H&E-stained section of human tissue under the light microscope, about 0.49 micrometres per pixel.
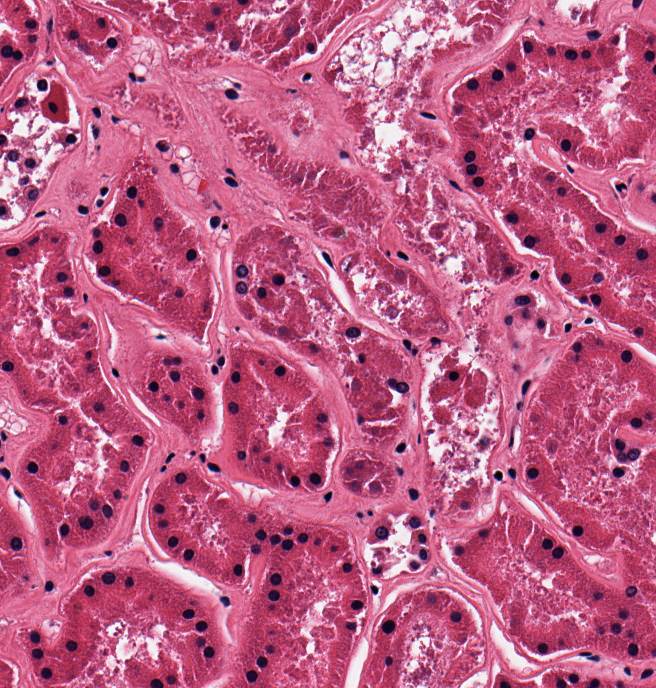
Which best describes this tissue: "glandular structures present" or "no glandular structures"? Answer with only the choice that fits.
Glandular structures present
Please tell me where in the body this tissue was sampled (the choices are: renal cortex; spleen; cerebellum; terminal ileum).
renal cortex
